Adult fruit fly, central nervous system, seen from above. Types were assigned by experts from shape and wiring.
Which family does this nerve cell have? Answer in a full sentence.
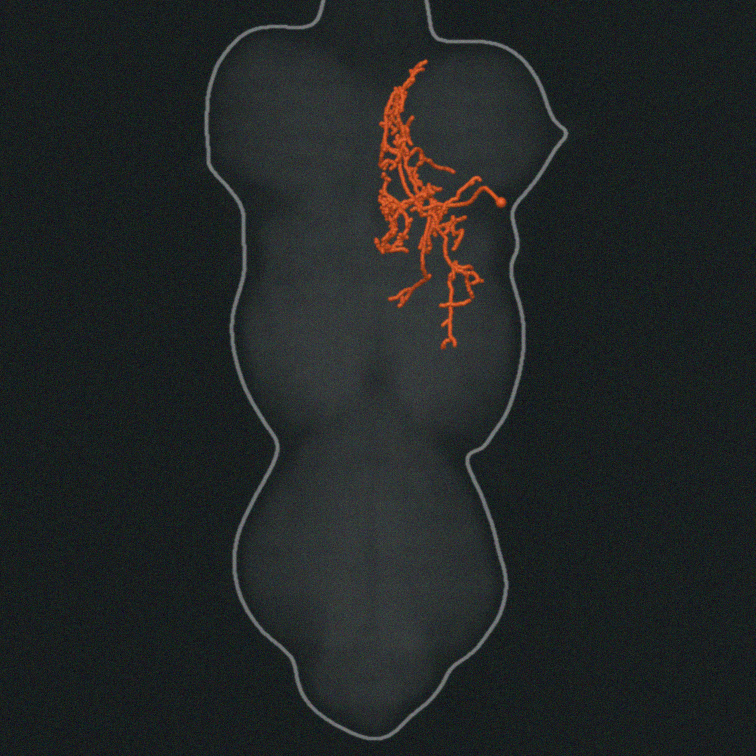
The family is hemilineage 11A.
